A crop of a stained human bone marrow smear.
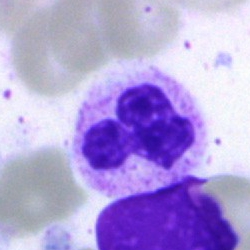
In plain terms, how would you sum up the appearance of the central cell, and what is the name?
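A round outline encloses this cell. Its chromatin is dense and stains dark purple. The cytoplasm is pale pinkish-lilac and contains many fine pinkish-purple granules. This is a segmented neutrophil.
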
